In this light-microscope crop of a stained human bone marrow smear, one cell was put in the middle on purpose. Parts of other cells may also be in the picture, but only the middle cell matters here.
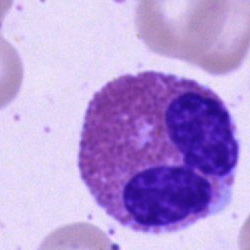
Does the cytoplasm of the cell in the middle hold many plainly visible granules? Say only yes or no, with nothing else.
Yes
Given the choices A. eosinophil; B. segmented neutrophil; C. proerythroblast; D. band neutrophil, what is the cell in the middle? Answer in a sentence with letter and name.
Given that the cell in the middle is an eosinophil, option A is correct.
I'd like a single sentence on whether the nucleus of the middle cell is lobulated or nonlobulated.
The nucleus here is split into two or more lobes, not one.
